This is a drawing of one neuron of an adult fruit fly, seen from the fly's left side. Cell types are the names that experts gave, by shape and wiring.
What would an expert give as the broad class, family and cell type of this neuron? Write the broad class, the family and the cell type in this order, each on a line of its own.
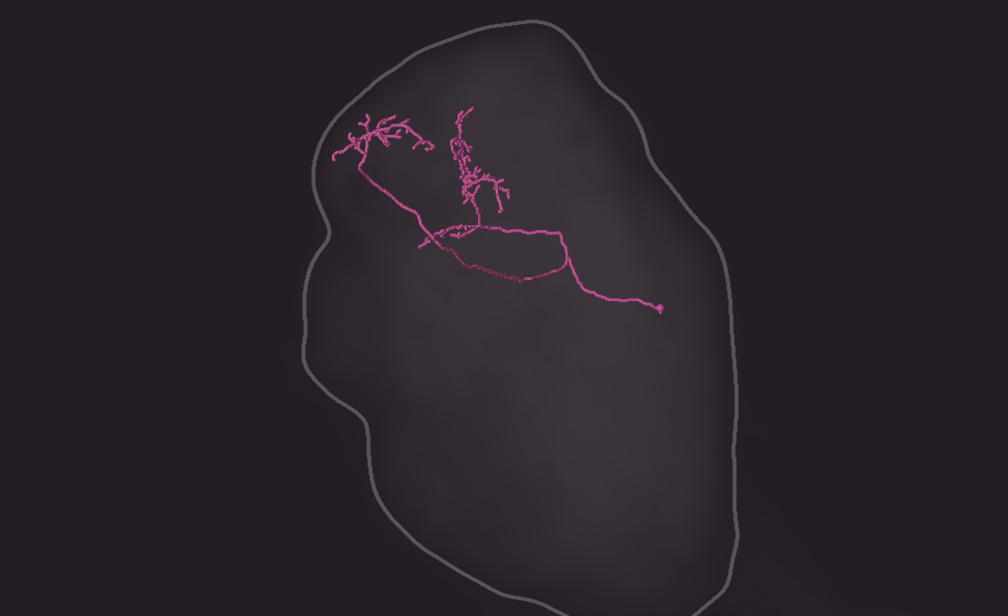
central-brain intrinsic neuron
hemilineage VLPl&p1_posterior
SMP569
